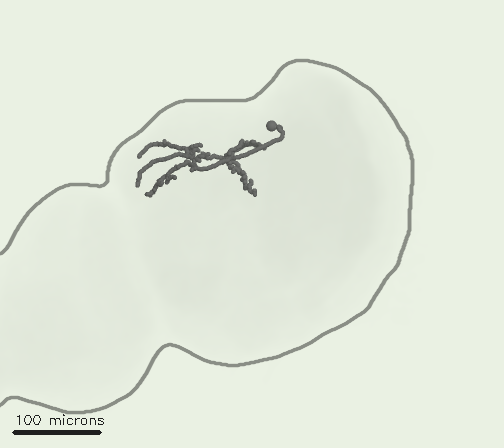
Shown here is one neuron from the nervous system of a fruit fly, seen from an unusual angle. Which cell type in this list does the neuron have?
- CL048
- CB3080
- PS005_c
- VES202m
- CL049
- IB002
CB3080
